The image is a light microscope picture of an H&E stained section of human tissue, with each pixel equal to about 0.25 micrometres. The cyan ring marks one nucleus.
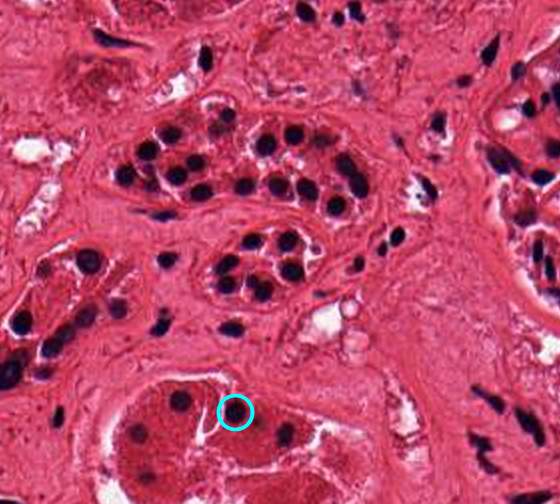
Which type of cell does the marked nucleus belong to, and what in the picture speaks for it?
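The marked cell is a proximal tubule cell. The nucleus is round and evenly dark, about the same size as the other nuclei in the same tubule. A thin, wavy white cleft runs just to the left of the nucleus, between it and the next nucleus. The cell lies in a large tubule cross-section near the bottom of the field, where the nuclei are few and widely spaced, and the tubule is surrounded by pink fibrous tissue.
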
